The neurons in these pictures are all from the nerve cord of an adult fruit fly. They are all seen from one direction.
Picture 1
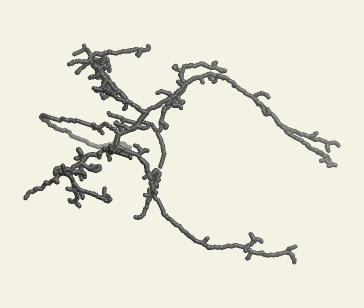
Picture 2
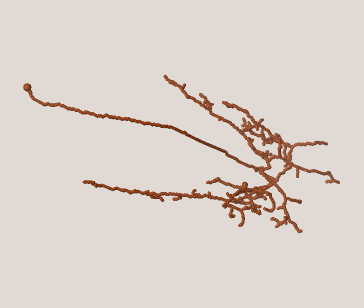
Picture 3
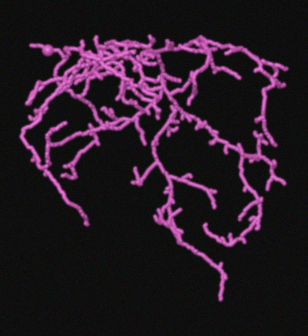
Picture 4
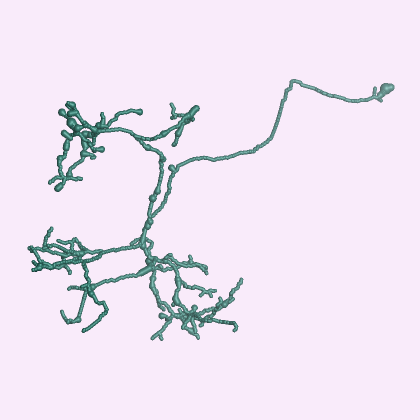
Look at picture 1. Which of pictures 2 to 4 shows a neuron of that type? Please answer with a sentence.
Picture 2 is of the same cell type.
